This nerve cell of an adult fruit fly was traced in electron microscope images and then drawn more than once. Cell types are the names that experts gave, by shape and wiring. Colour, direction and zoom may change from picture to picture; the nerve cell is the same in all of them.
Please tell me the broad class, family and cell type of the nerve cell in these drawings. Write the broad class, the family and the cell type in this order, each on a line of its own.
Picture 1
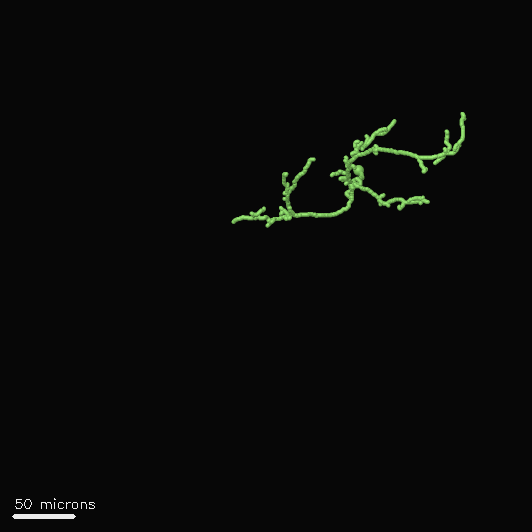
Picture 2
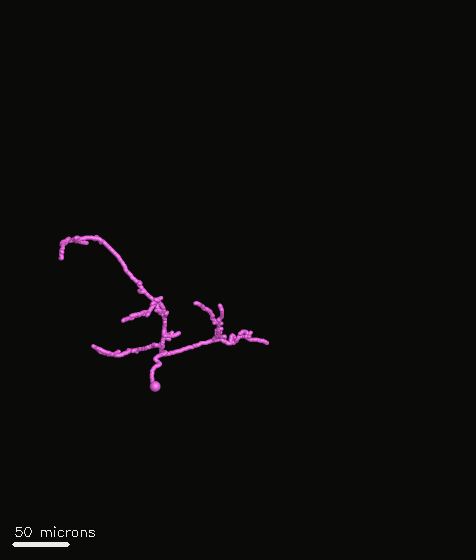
central-brain intrinsic neuron
hemilineage PSp3
CB1876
